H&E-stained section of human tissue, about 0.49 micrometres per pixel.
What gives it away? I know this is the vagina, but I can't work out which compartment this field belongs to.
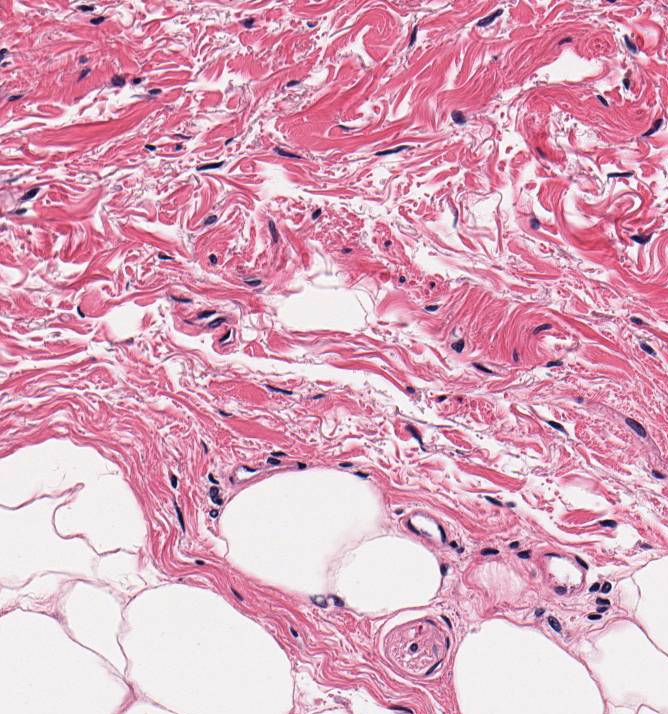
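Dense connective tissue occupies the upper two-thirds of this field. Point one: coarse, wavy pink collagen bundles run in varied directions. Point two: the nuclei among them are sparse for so much collagen and mostly dark, thin and spindle-shaped.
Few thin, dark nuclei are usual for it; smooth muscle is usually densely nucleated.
Below lie large clear adipocytes.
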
